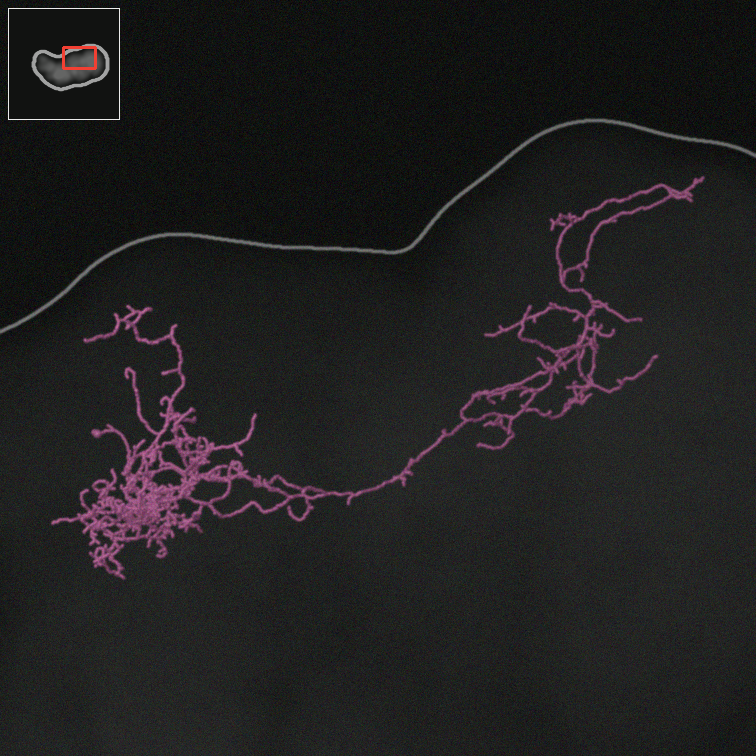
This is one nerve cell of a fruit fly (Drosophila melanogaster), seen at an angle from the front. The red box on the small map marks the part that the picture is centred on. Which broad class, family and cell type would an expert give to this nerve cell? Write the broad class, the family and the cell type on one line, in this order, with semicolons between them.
central-brain intrinsic neuron; hemilineage PSp3; CL294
